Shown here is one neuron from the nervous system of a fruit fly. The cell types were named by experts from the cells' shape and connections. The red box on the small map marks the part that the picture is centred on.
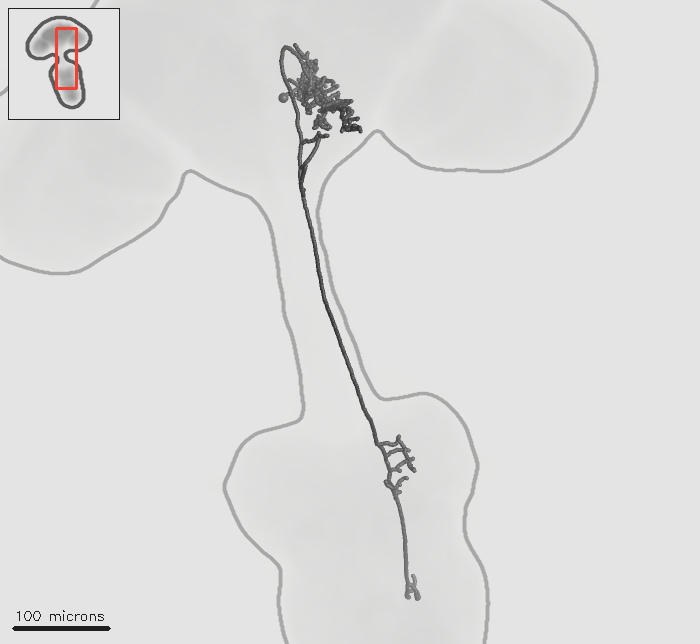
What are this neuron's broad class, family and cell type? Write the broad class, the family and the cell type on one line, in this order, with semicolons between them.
descending neuron; hemilineage PSp2; DNp16_a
